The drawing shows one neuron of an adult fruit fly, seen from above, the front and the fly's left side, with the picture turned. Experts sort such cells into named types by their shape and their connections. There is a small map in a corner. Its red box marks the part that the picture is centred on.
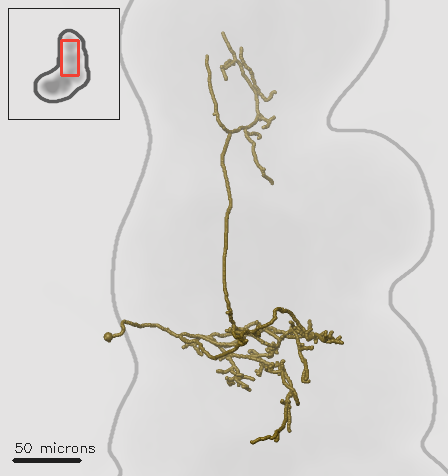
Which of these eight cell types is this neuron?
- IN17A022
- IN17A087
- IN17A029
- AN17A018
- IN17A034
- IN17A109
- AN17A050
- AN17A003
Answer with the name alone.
IN17A087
